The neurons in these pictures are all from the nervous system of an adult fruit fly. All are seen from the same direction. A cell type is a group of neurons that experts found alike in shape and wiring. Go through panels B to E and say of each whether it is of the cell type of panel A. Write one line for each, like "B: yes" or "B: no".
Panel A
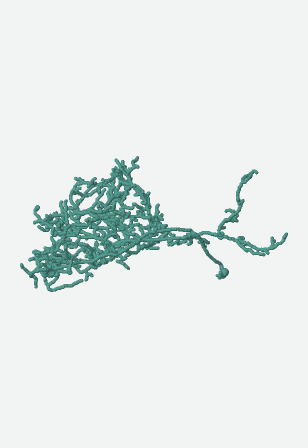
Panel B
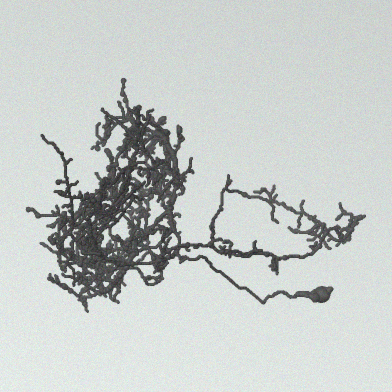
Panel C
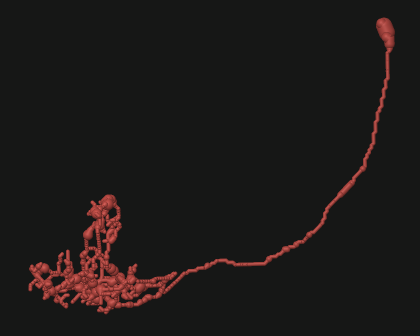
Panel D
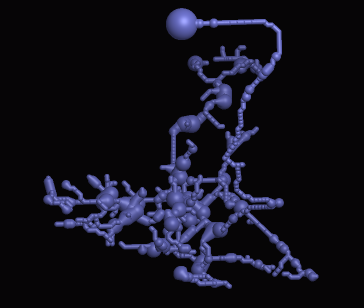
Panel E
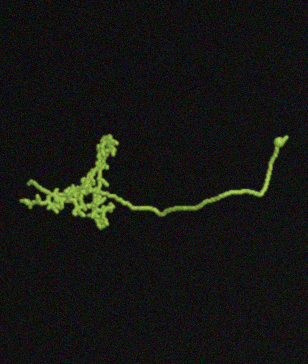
B: yes
C: no
D: no
E: no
